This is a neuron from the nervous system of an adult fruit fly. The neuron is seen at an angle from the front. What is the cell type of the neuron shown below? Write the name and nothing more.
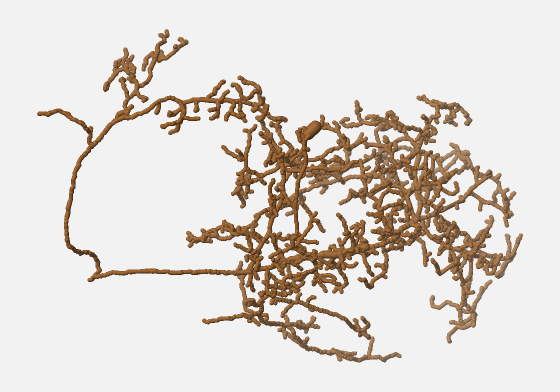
IN18B013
